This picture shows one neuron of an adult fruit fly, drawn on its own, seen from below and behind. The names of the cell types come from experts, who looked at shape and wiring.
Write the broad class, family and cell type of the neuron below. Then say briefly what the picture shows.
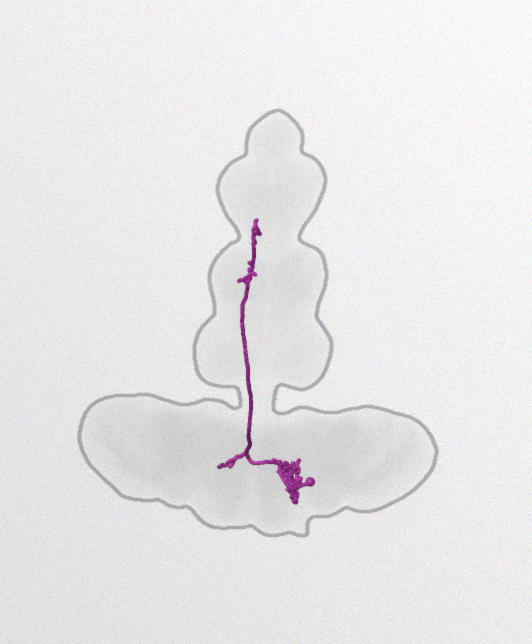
Its broad class is descending neuron. The family is hemilineage LB7. Its cell type is DNge091. The cell body can be seen at the bottom of the picture. As drawn here it is more than twice as tall as it is wide.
